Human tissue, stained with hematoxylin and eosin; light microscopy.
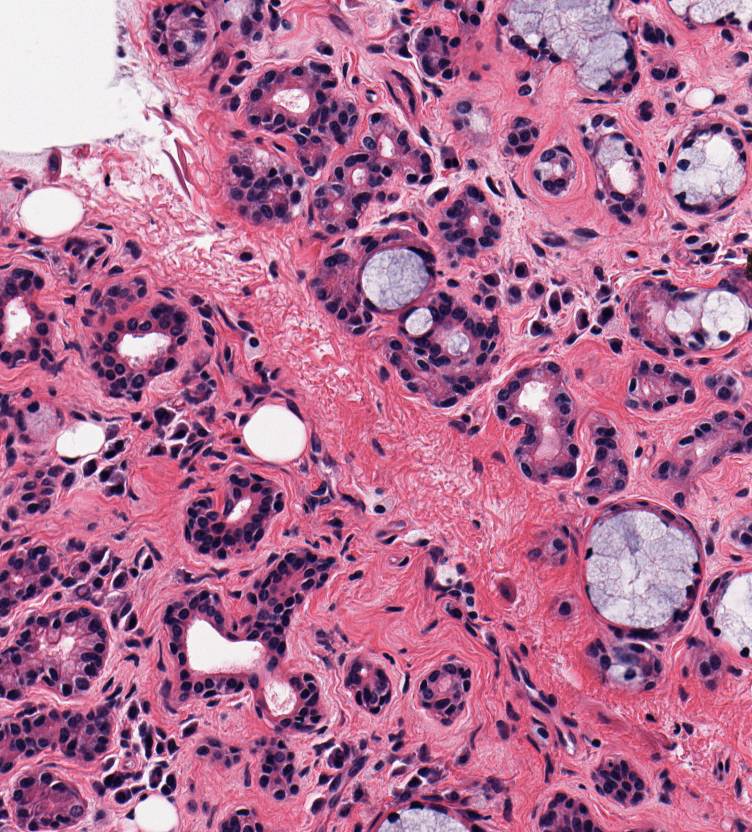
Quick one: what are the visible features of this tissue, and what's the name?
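Numerous small, rounded glandular units are scattered throughout a dense pink fibrous stroma across the entire field. Several round units, mostly in the right half, are filled with pale grey-blue mucin. Many others are lined by cuboidal cells with dark round nuclei surrounding small central lumens, and their cytoplasm is purple-tinged and darker than the surrounding pink stroma. This is minor salivary gland.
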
